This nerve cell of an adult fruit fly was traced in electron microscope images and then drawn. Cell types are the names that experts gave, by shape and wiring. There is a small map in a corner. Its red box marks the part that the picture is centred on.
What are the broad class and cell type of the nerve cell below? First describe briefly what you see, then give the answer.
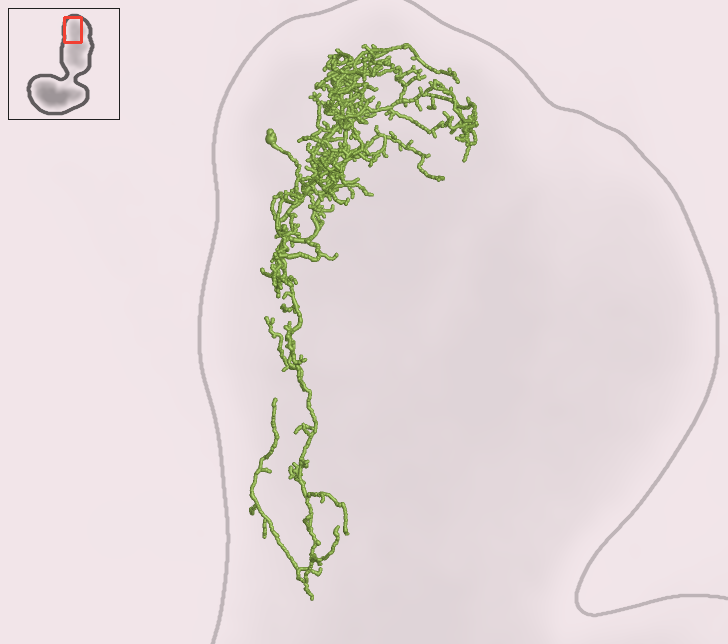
Dozens of branch ends can be seen. As drawn here it is taller than it is wide. It is a nerve-cord intrinsic neuron. It is of cell type INXXX212.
